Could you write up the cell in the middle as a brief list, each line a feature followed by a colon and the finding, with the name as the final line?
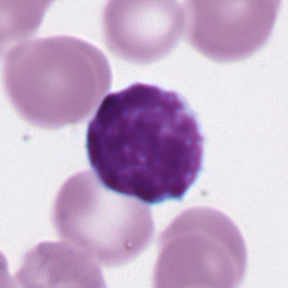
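Cytoplasm: very thin pale blue rim, clearest along the right and lower edge
Granules: none visible
Nuclear shape: round, with no indentation or lobes
Nucleoli: none seen
Cell: typical lymphocyte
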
